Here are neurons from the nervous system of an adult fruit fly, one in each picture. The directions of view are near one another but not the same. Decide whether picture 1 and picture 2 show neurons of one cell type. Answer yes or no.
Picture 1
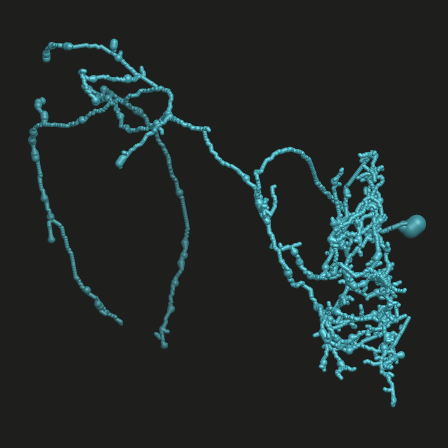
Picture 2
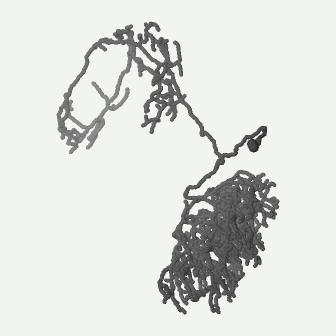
no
